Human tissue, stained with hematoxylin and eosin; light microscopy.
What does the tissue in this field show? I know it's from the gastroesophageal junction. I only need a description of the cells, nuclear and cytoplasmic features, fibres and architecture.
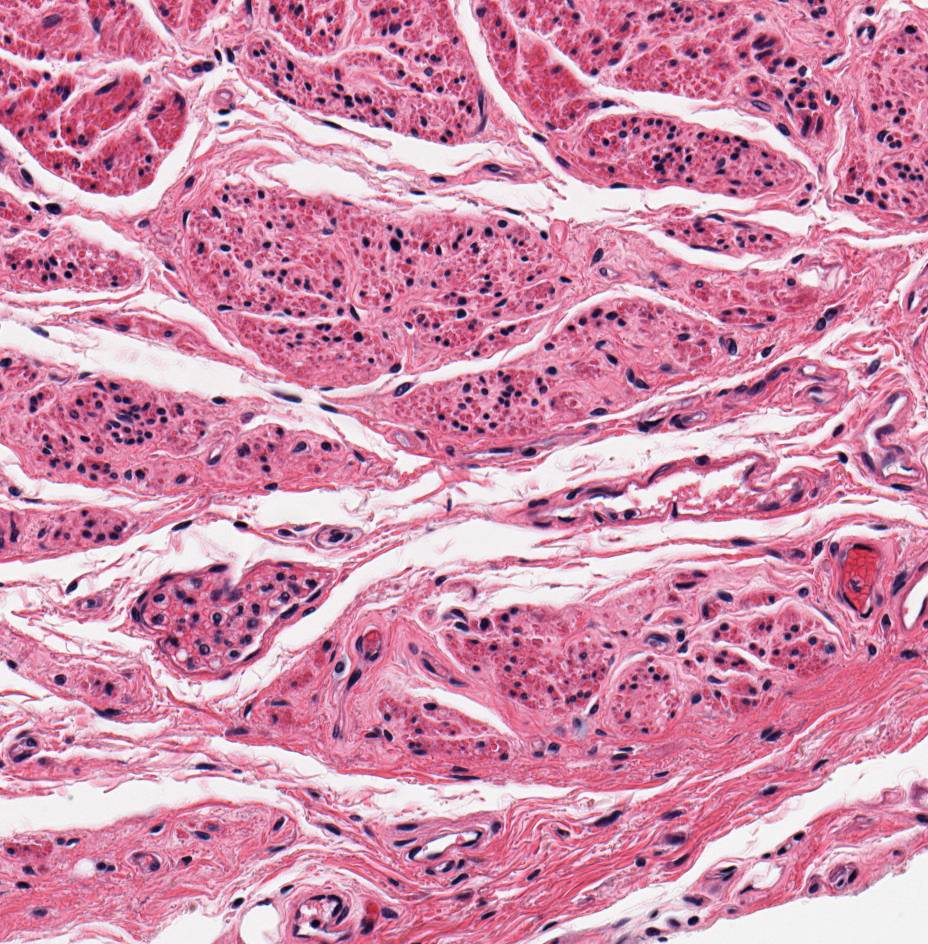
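Looking over the field, the smooth muscle cells stand out with their bright pink cytoplasm. Between the bundles, the connective tissue shows me no fat cells. And I see no epithelium anywhere in the field.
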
